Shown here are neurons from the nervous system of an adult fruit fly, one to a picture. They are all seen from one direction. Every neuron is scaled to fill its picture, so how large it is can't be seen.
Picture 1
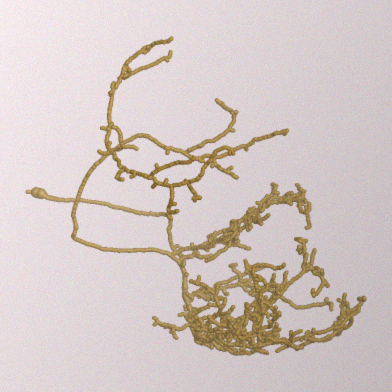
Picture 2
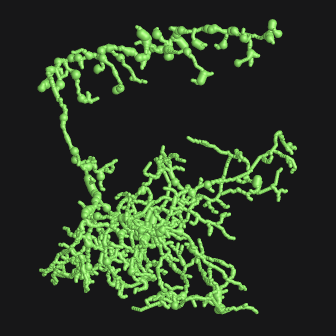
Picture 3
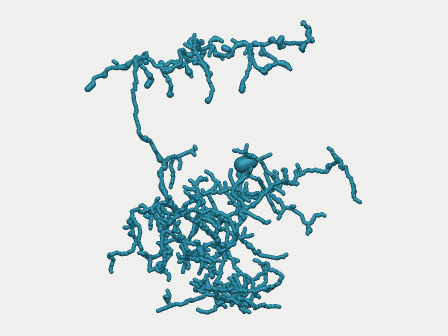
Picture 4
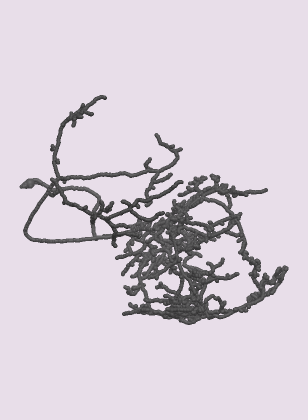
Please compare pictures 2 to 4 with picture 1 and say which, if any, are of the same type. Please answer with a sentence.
Picture 4 is of the same cell type.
